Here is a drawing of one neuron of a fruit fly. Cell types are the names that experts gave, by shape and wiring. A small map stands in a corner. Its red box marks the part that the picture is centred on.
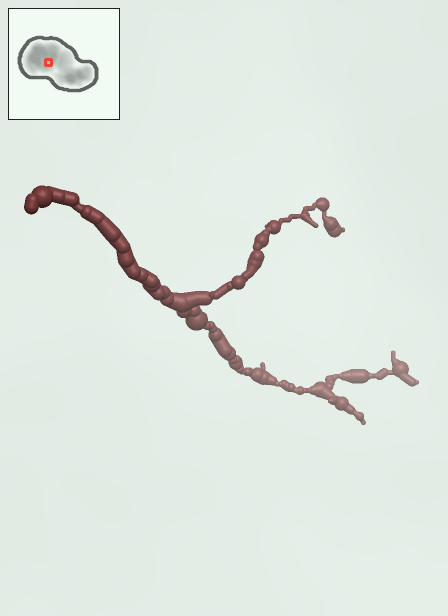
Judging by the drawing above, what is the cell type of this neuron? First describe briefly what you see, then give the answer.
The drawing shows no cell body. There are a dozen or fewer branch ends. Its broad class is sensory neuron entering the brain. It is of cell type JO-B1_c.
